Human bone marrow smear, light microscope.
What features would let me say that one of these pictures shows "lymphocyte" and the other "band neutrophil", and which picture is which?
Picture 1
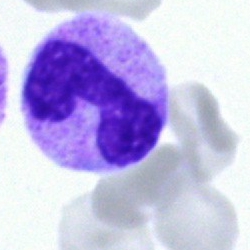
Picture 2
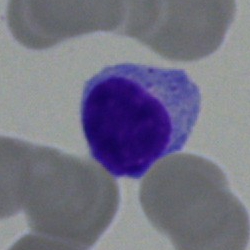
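The band neutrophil is shown in picture 1, the lymphocyte in picture 2. In picture 1 the nucleus is a band whose curve opens toward the bottom of the cell.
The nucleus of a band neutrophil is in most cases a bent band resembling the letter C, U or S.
Its chromatin is dark purple and condensed.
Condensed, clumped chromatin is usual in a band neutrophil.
The cytoplasm of the band neutrophil is plentiful and pale lilac, and its outline is round with a smooth edge. By contrast, the lymphocyte has a moderate rim of pale blue cytoplasm, lying mainly on the upper right side of the nucleus and holding a few fine dark purple dots. Its outline is somewhat angular along the upper right edge, and its chromatin is dense and deep purple throughout the nucleus. Neither cell shows nucleoli or vacuoles.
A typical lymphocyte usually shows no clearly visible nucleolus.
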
